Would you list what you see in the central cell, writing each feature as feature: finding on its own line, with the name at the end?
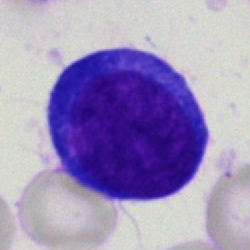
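Outline: smooth, round to slightly oval
Cytoplasm: thin rim, stained deep blue
Rim width: greater at upper left than at lower right
Granules: none visible in the cytoplasm
Name: proerythroblast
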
